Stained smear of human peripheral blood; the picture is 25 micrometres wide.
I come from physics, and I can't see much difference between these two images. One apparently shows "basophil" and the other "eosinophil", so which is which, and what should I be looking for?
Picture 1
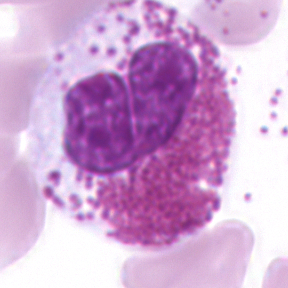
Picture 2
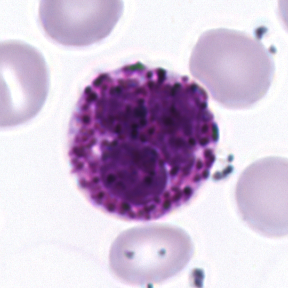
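Picture 1 is the eosinophil, and picture 2 is the basophil. Start with the nucleus in each. In the eosinophil it shows as two lobes lying side by side, left and right. In the basophil, granules lie over the nucleus as well as around it, so the nucleus is partly hidden.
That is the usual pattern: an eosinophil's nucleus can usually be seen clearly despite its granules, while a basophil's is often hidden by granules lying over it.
Now the granules themselves: both cells have coarse round ones, but the basophil's are dark purple-black and pack the cytoplasm, while the eosinophil's are of even size. Notice too the loose granules scattered beyond the eosinophil's edge at the top and right. The basophil is about 14 micrometres across.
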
